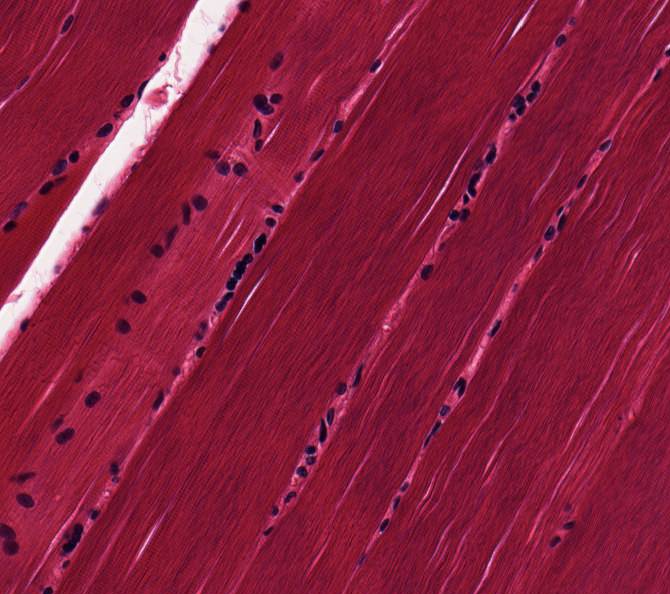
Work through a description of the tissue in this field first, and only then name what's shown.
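Let me see: the fibres are unbranched and run straight across the whole field as bands. Their nuclei are dark and elongated, sitting at the edges of the fibres, not in the centres. The cytoplasm is a deep, even red-pink. Only thin, pale strands of connective tissue lie between neighbouring fibres. This is skeletal muscle.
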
